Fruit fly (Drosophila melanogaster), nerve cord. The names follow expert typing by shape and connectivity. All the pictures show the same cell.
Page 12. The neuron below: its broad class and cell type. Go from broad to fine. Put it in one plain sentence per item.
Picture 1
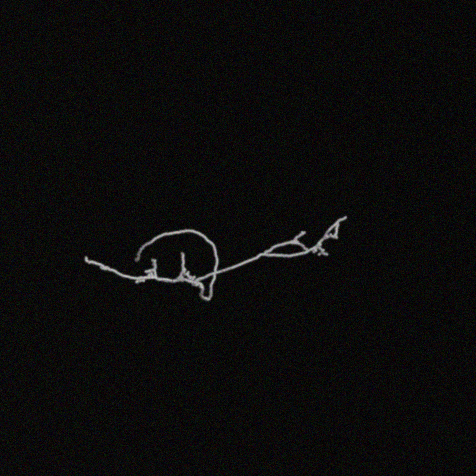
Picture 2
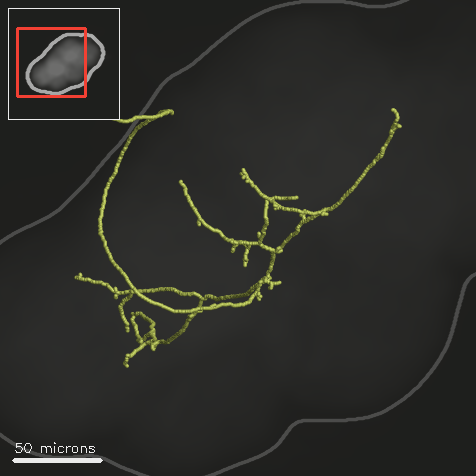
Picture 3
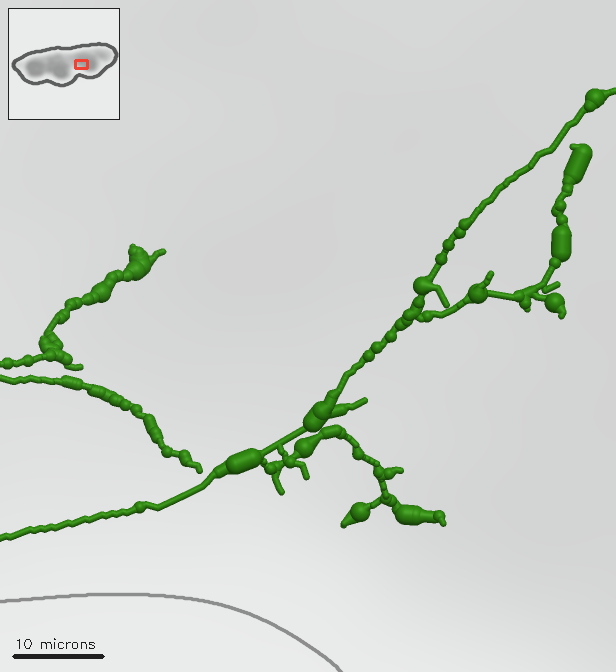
A sensory neuron entering the nerve cord, type SNxx25.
